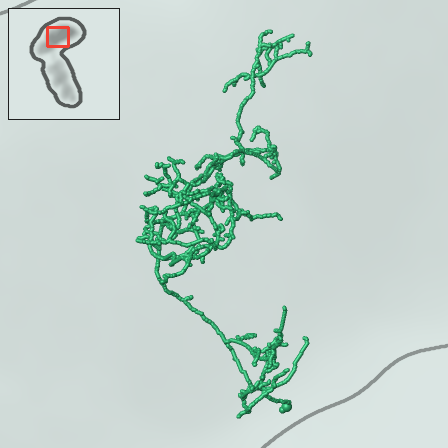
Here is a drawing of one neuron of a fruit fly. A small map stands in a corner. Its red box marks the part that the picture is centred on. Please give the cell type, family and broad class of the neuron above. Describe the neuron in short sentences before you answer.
It is in the brain and does not reach the nerve cord. The picture shows dozens of branch ends. Its cell type is SIP135m. Its family is hemilineage SMPpv2_ventral. This is a central-brain intrinsic neuron.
